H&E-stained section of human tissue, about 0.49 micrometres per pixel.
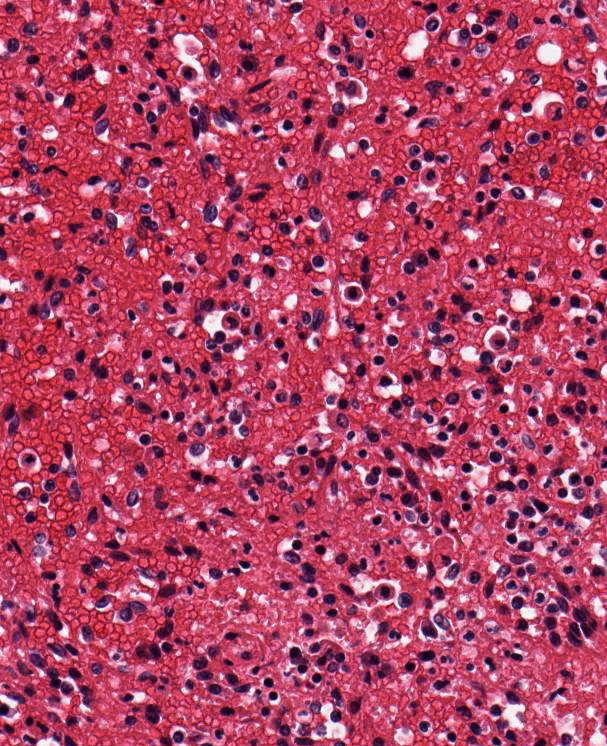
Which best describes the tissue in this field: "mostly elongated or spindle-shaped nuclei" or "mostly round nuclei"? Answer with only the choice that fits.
Mostly round nuclei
